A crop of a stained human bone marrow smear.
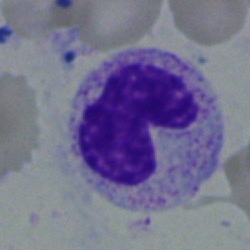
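Band neutrophil: the cell in the middle of this stained bone marrow smear. Its outline is round and smooth. The nucleus is deeply indented, with the notch opening toward the right, and no nucleoli are visible in it. The pale lilac-grey cytoplasm is widest on the lower right side of the cell.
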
